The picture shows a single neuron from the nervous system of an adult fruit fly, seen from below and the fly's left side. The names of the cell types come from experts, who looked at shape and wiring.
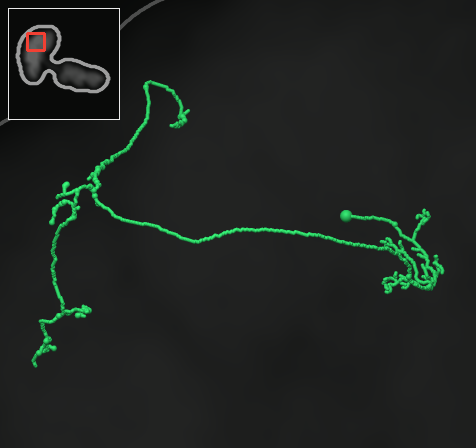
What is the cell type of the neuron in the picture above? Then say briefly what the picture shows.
Its cell type is KCa'b'-m. Its broad class is central-brain intrinsic neuron. It is in the brain and does not reach the nerve cord. Its cell body lies on the right of the picture.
